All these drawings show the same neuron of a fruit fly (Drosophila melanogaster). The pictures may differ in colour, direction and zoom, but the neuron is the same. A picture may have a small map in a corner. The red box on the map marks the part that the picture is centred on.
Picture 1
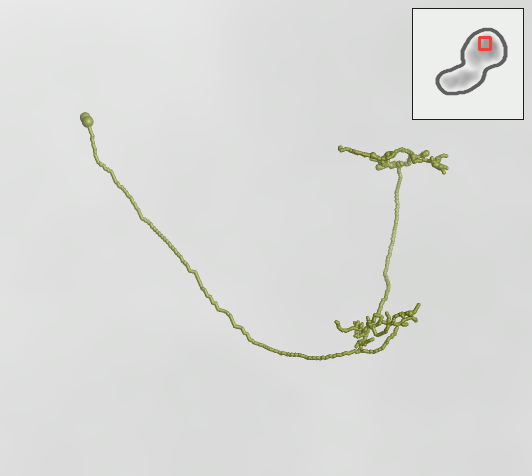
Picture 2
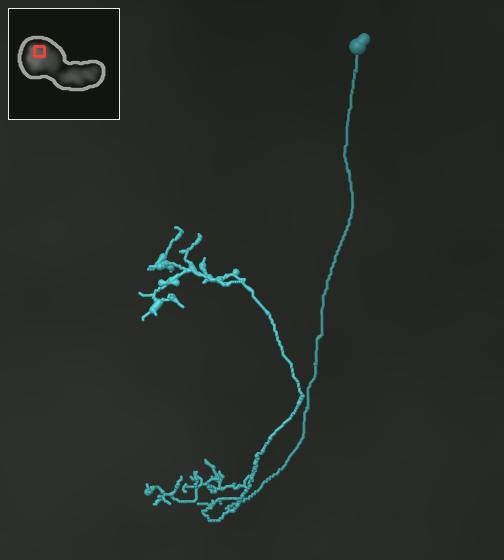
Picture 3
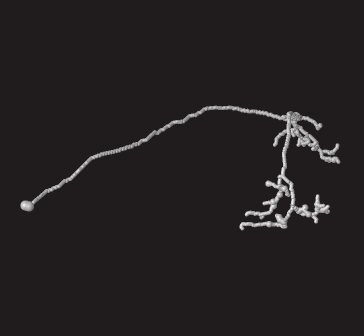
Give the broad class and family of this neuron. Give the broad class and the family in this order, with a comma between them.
central-brain intrinsic neuron, class CX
